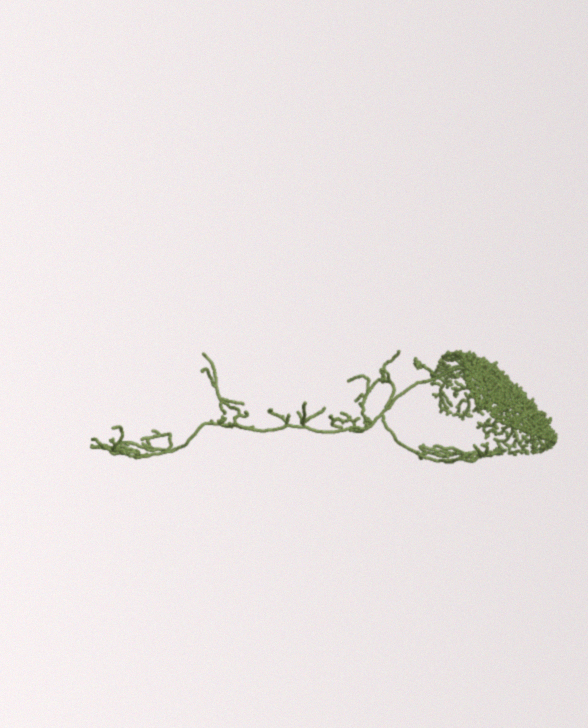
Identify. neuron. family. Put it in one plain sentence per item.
The family is MeVPLp.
